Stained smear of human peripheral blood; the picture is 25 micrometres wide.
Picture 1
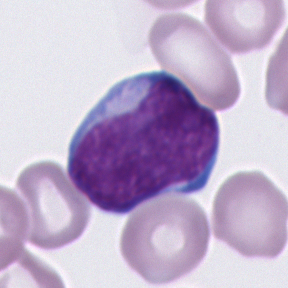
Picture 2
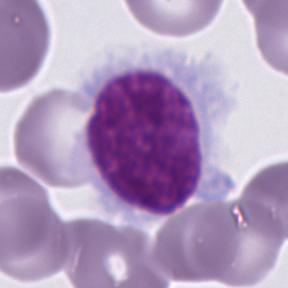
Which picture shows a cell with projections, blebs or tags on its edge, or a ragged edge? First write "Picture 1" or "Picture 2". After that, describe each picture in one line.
Picture 2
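In picture 1: The cell's outline is smooth, with no projections from the surface.
In picture 2: The cell's margin is ragged, with many fine hair-like projections all around it.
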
